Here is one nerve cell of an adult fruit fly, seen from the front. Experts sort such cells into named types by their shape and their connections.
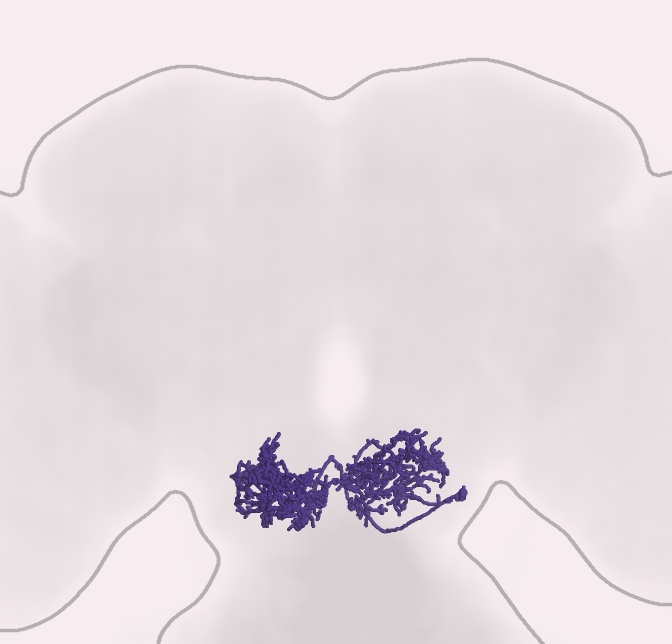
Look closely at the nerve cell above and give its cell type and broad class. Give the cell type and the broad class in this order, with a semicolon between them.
GNG056; central-brain intrinsic neuron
